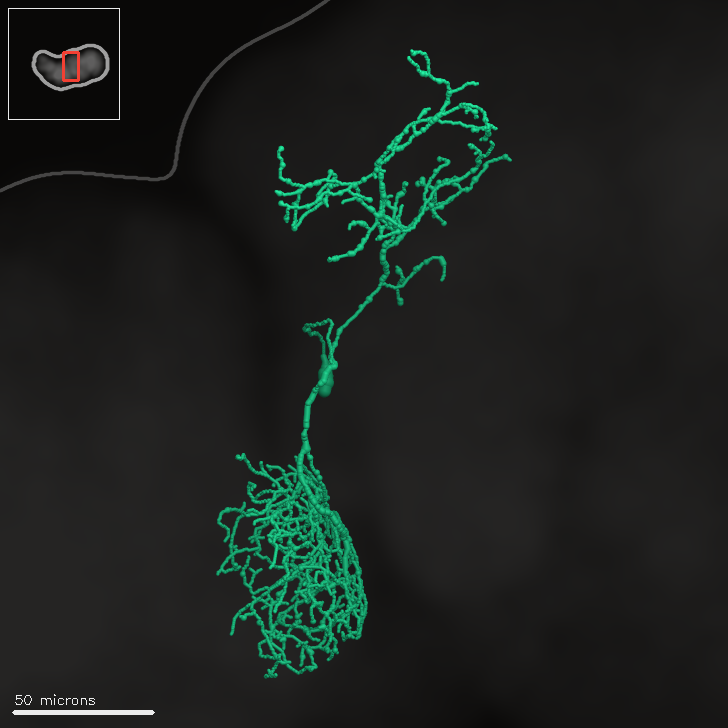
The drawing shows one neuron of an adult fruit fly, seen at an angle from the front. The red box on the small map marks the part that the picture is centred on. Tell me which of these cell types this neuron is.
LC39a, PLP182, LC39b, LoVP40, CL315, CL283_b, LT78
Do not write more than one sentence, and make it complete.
Regarding its cell type, the neuron is LoVP40.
